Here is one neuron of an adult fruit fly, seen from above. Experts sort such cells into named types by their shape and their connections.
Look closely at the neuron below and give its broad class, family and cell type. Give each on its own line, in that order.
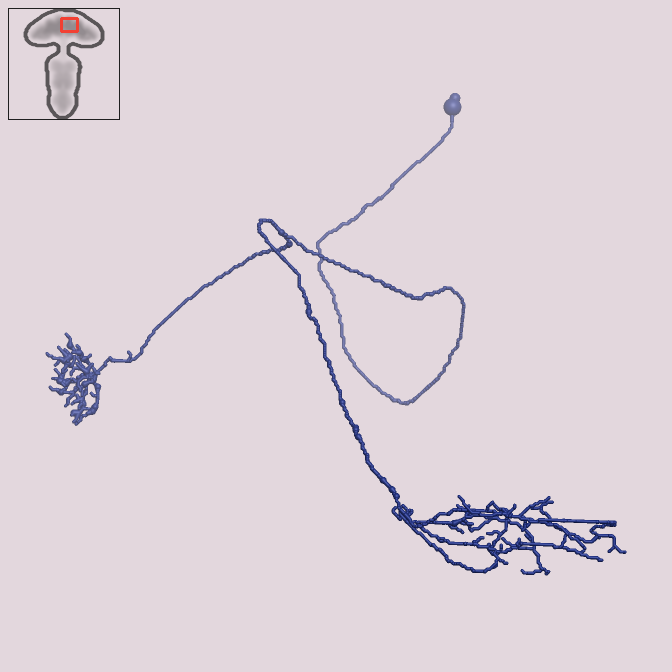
central-brain intrinsic neuron
hemilineage LALv1_dorsal
SA2_a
